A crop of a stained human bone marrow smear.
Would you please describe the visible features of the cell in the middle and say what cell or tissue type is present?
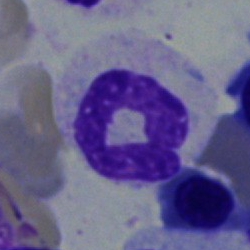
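First, the nucleus: it closes into a ring around a central hole. That hole is pale, much like the cytoplasm. The chromatin is dark purple, dotted with small scattered pale spots. In the cytoplasm I can make out fine, faint lilac granules. So this is a band neutrophil.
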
